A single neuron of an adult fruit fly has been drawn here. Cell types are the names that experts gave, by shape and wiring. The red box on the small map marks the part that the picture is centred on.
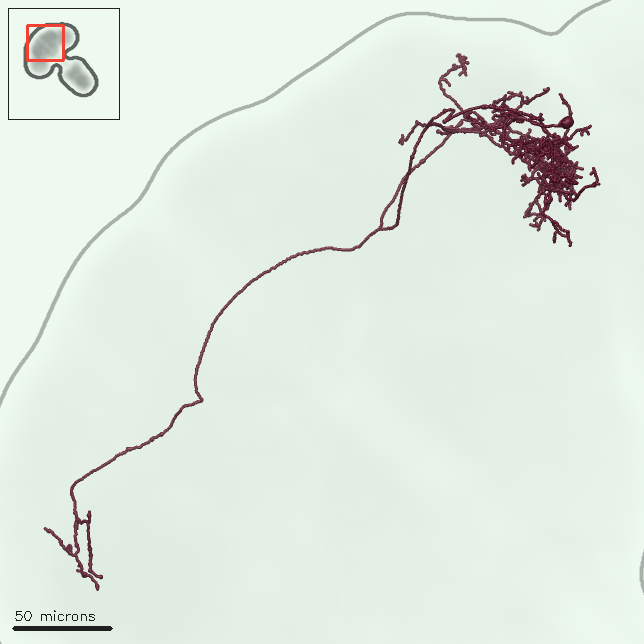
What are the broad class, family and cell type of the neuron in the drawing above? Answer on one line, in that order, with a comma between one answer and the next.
central-brain intrinsic neuron, hemilineage VLPa1_lateral, AVLP306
